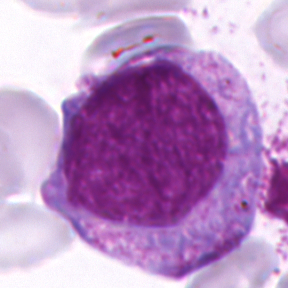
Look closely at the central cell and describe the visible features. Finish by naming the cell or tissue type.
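Notice the outline: irregular, slightly angular, not smoothly round. The round to oval nucleus has no indentation or lobes and sits off-centre toward the upper left, leaving wider cytoplasm at the lower right. Around it is a moderate rim of pale bluish-violet cytoplasm. That's a promyelocyte.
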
